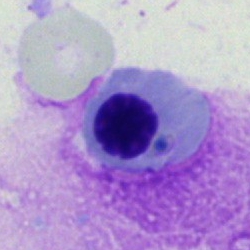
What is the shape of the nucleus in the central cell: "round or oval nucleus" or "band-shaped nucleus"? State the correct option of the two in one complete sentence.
A nucleus forming one compact round or oval mass is found in this cell.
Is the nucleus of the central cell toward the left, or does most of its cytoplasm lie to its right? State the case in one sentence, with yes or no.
Yes, it is toward the left that the nucleus of this cell lies.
